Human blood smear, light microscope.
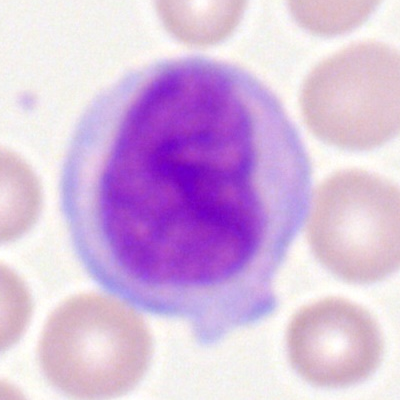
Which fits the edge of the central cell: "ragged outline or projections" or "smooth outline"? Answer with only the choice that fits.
Ragged outline or projections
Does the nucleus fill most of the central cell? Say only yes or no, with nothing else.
Yes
